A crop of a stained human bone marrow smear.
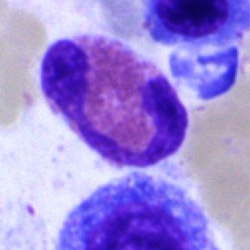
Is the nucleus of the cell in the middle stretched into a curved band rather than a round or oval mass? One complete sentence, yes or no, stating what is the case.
Yes, there is a nucleus drawn out into a curved band, lacking separate lobes.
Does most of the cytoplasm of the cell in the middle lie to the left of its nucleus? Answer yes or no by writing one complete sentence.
No, this cell has its nucleus set toward the left.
